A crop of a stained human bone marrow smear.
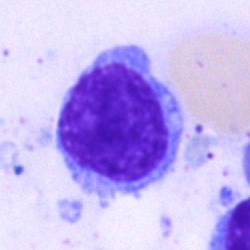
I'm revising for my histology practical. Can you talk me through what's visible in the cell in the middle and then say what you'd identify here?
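Item by item: the cytoplasm makes a narrow rim around the nucleus. That rim holds no visible granules. Small, blunt, bleb-like projections stick out from its lower edge. At the lower right corner of the picture, part of another nucleated cell appears. The cell in the middle is a lymphocyte.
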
